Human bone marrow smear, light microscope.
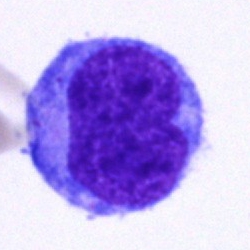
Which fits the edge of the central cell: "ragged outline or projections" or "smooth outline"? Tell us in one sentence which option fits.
Along its outline, the cell is ragged or frayed, or bears projections, blebs or tags.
